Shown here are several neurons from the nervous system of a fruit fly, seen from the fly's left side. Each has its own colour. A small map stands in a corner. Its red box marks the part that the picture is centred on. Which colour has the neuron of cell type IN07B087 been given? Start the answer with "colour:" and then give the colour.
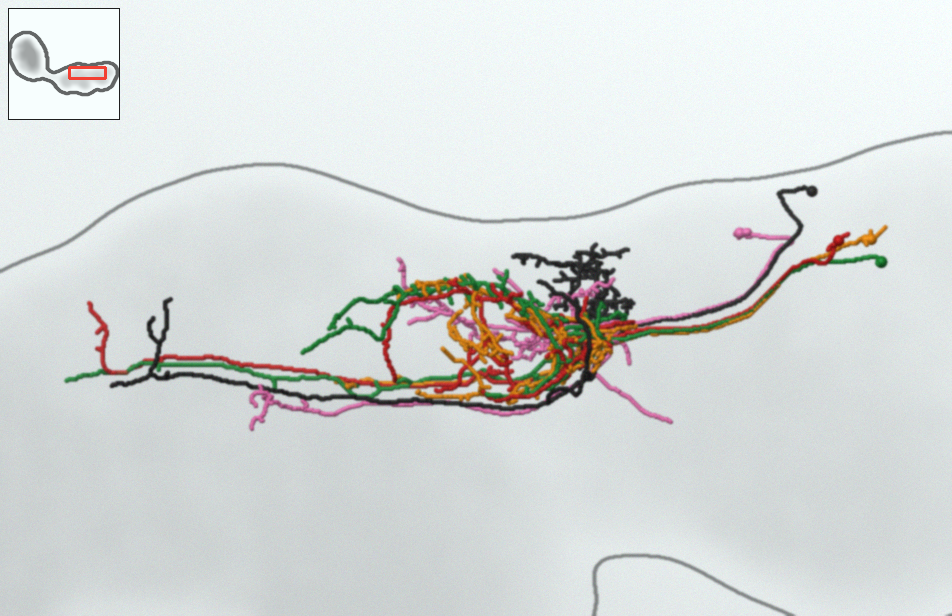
colour: red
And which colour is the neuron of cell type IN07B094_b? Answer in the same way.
colour: orange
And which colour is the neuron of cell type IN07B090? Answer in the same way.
colour: black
